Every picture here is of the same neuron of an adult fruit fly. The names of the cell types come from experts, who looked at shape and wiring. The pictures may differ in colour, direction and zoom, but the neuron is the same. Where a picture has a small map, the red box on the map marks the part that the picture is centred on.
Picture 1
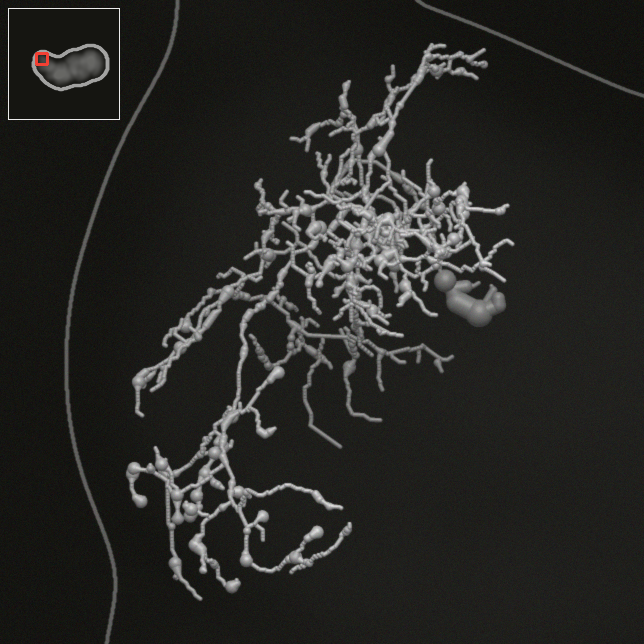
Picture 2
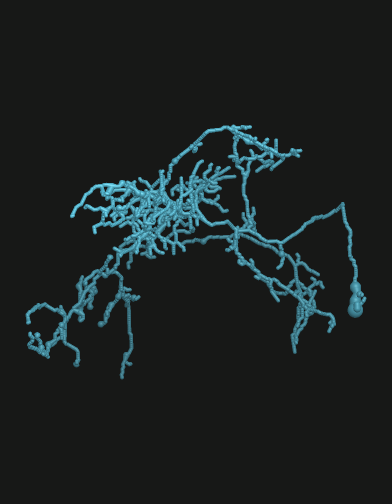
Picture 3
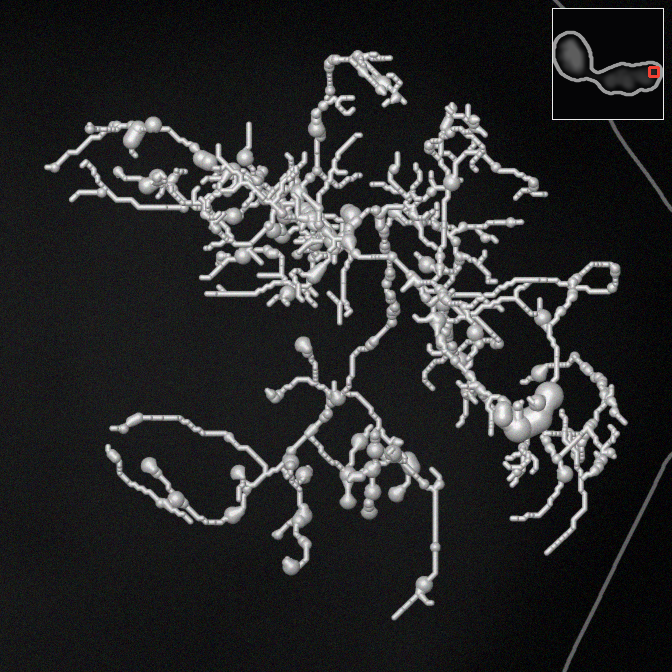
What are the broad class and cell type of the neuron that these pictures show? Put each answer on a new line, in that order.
nerve-cord intrinsic neuron
INXXX418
